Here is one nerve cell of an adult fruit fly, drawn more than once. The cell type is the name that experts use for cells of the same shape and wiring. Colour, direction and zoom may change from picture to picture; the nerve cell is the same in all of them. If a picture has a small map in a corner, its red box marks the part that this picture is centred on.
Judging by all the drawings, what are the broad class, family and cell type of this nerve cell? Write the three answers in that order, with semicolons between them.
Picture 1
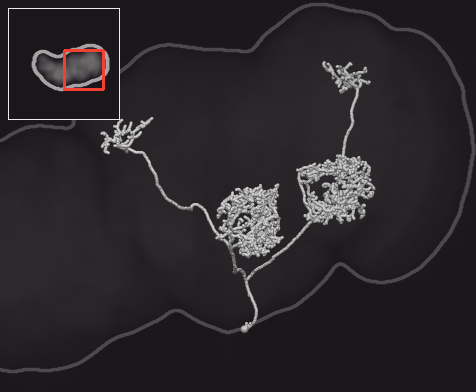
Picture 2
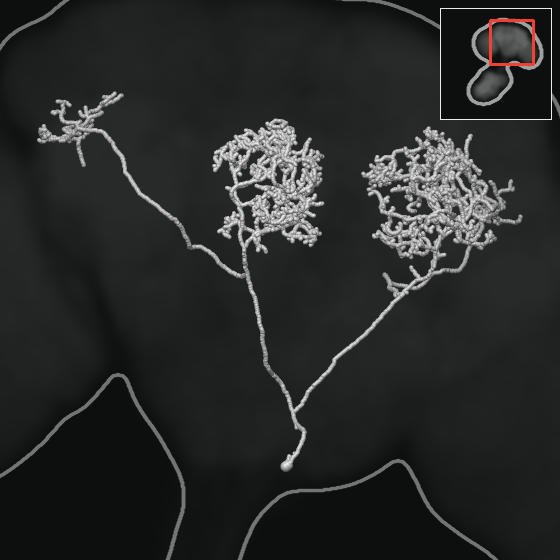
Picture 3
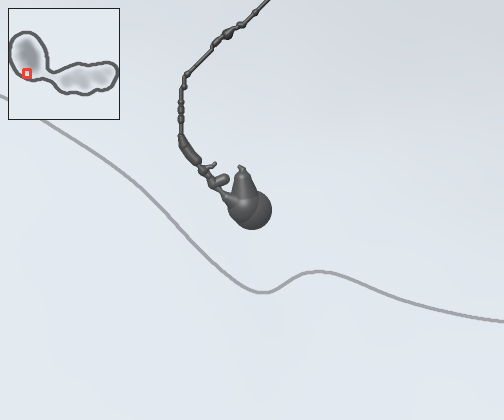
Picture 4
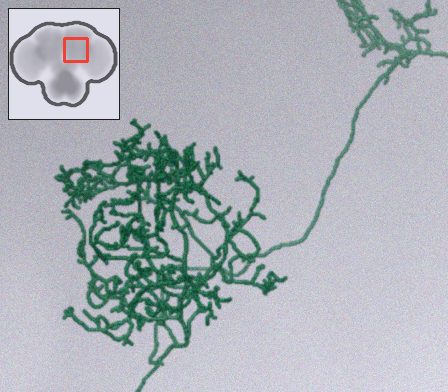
central-brain intrinsic neuron; class ALPN; M_imPNl92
